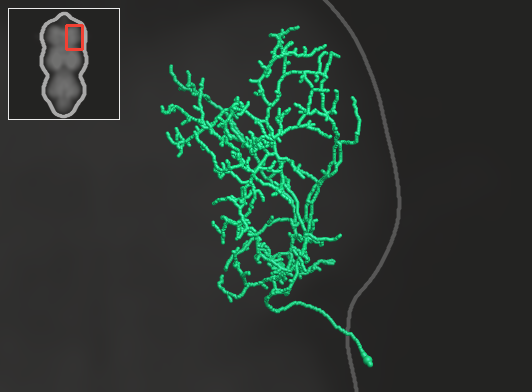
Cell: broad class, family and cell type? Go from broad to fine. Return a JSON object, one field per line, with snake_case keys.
{
 "broad_class": "nerve-cord intrinsic neuron",
 "family": "hemilineage 03A",
 "cell_type": "IN03A066"
}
